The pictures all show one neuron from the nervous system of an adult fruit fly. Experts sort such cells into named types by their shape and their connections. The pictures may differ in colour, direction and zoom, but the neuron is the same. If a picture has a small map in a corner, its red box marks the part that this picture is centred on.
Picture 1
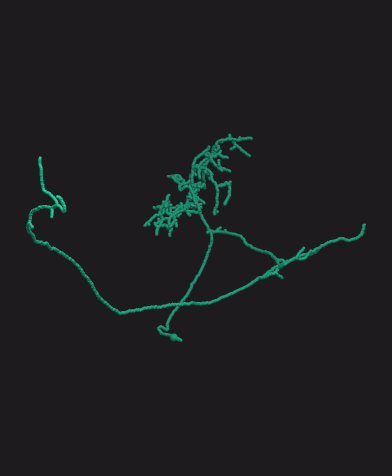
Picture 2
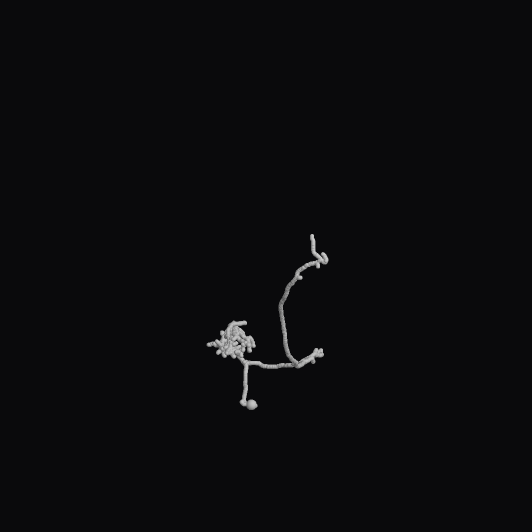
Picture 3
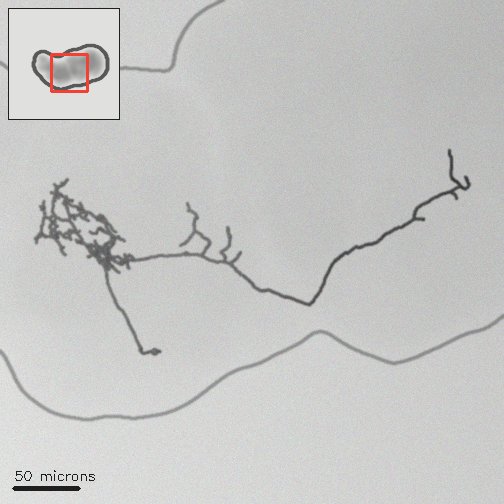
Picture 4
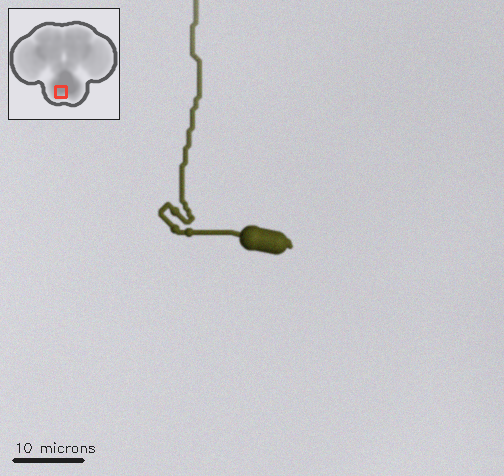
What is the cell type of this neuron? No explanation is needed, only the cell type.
AN07B071_d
